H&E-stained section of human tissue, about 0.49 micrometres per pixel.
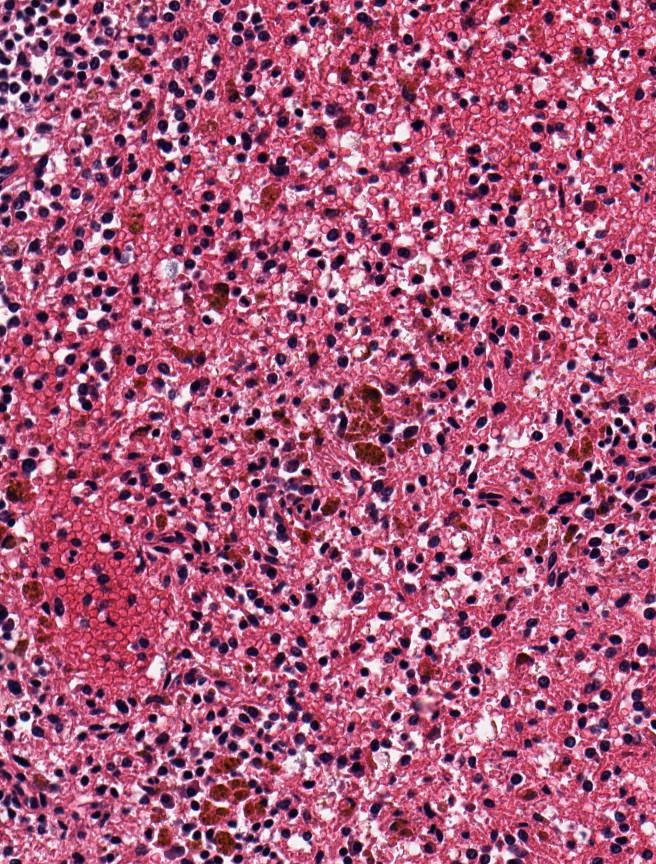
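Spleen: a patch of tightly packed red blood cells with few nuclei lies at the left edge, below the middle. Numerous small round dark nuclei with scant cytoplasm lie evenly among the red cells. Scattered cells carry coarse golden-brown granular pigment, their largest cluster near the centre.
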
